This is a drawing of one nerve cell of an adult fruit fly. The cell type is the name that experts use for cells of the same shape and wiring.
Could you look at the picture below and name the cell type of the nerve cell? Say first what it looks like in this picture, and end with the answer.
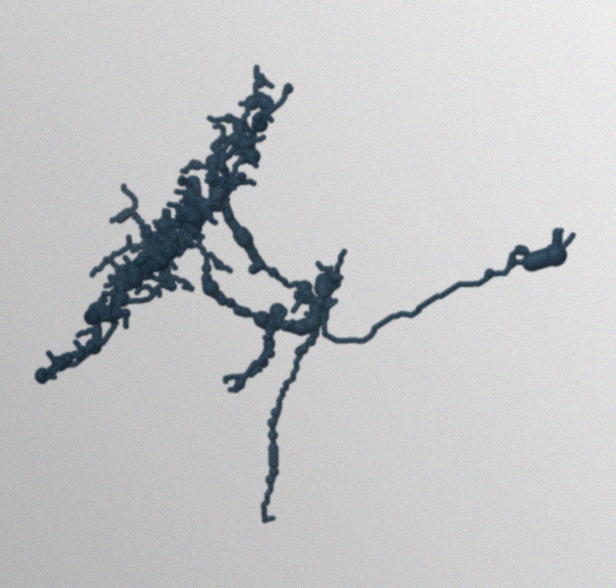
Its cell body lies on the right of the picture. Dozens of branch ends can be seen. Its broad class is optic-lobe intrinsic neuron. It is of cell type Lawf1.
